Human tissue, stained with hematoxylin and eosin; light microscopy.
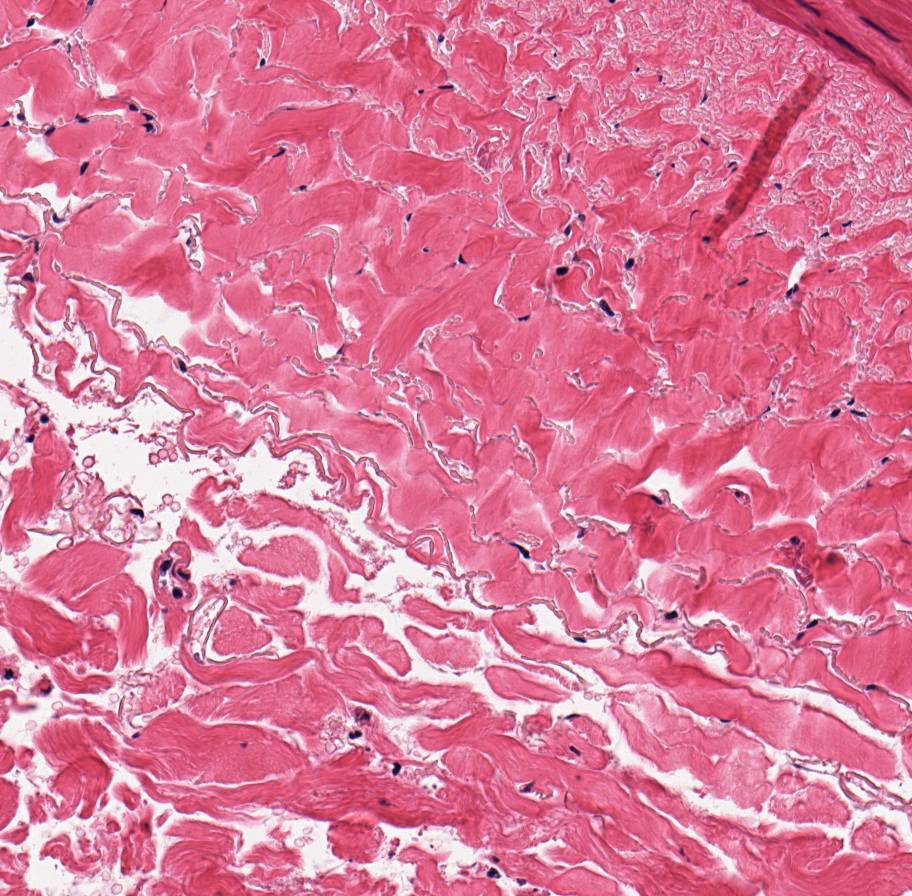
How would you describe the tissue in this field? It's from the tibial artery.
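Eosinophilic collagen bundles make up the whole field, with no epithelium anywhere. In the upper right the collagen is finer and more closely packed than in the lower half. Cells are sparse: mostly small, dark, spindle-shaped fibroblast nuclei between the bundles. You will see no fat cells.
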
